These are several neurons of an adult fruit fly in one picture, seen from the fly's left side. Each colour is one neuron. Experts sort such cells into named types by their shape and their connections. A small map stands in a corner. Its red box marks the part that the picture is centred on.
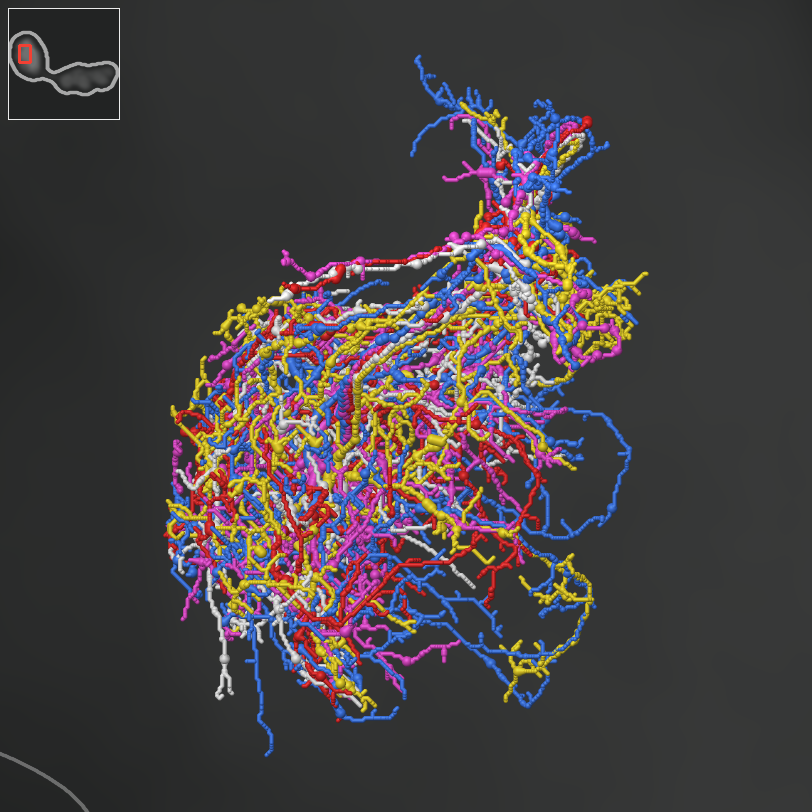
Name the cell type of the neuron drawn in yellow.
CB3019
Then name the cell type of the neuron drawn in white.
AVLP178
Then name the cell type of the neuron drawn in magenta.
CB2286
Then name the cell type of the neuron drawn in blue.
CB1108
